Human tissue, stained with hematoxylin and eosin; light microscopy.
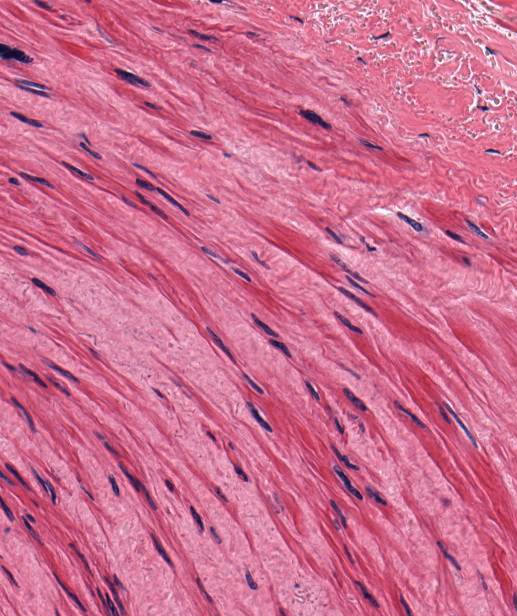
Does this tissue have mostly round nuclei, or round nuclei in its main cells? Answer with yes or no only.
No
